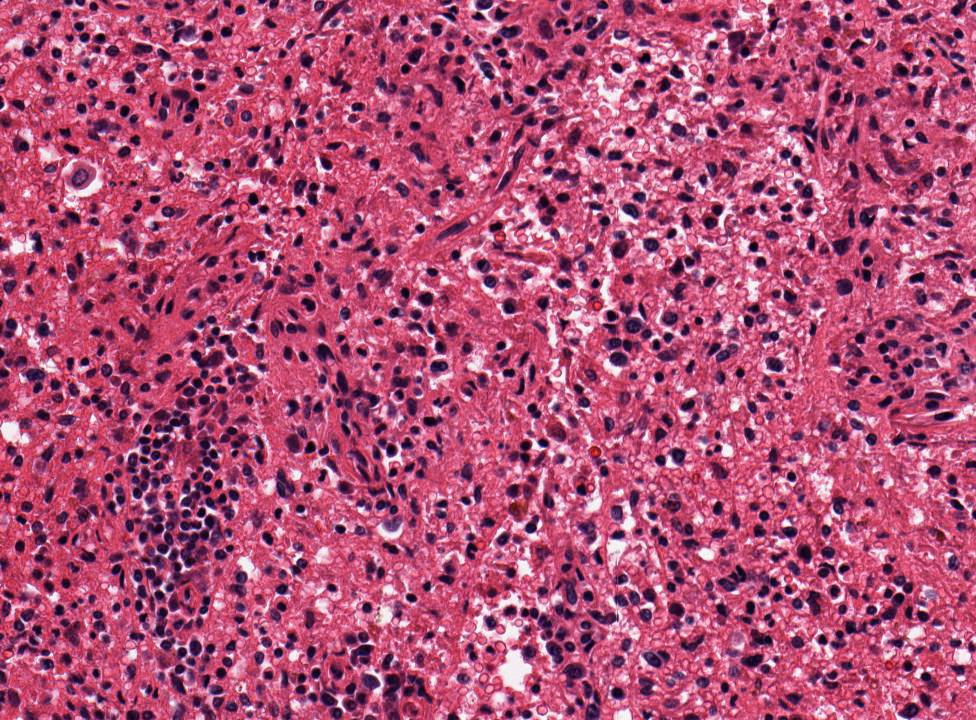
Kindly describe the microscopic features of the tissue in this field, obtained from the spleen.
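So, the whole field is a diffuse, crowded spread of cells on a pink fibrillary background, without glands or epithelium. Most nuclei look small, round and dark. Lower left, they gather into a dense cluster. Upper centre and right, elongated spindle-shaped nuclei stream in short bundles.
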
